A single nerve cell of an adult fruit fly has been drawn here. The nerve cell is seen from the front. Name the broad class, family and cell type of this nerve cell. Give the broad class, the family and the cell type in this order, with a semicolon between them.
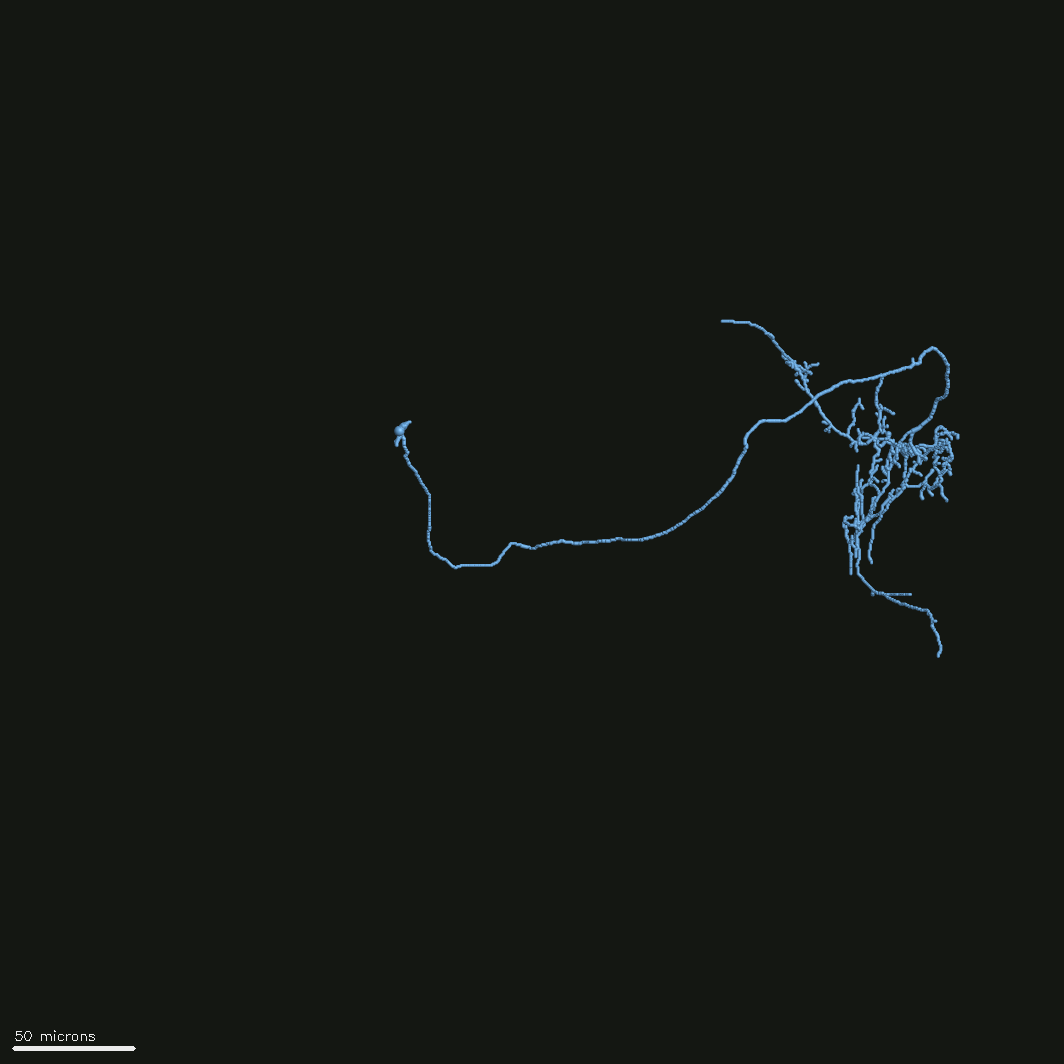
central-brain intrinsic neuron; LoVC; LoVC23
